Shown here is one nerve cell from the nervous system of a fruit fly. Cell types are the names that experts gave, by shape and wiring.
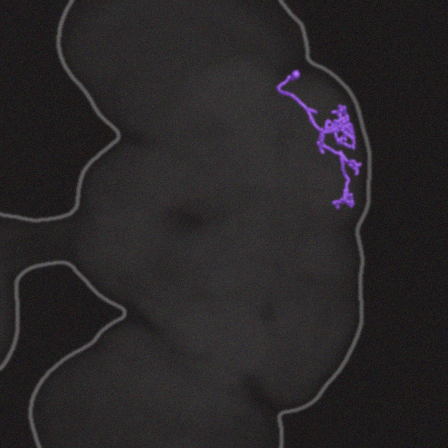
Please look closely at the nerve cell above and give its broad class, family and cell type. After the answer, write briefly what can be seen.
This is a central-brain intrinsic neuron. The family is hemilineage SLPal3_and_SLPal4_dorsal. Its cell type is SLP183. As drawn here it is taller than it is wide.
